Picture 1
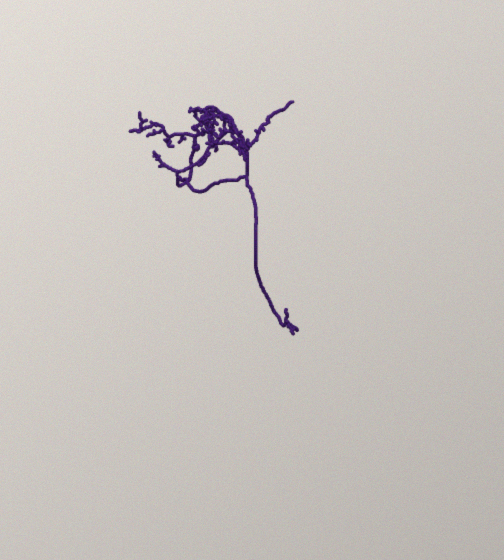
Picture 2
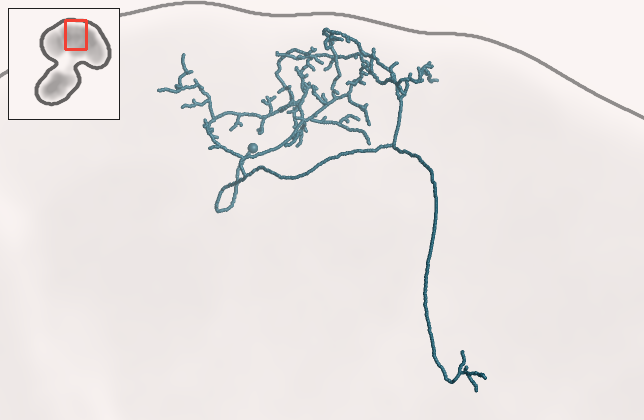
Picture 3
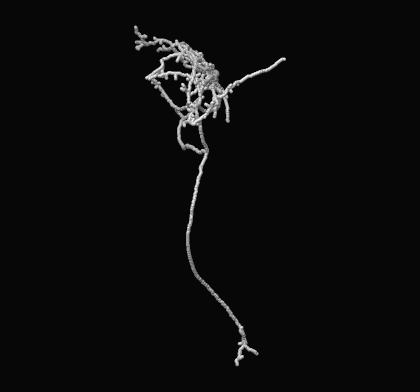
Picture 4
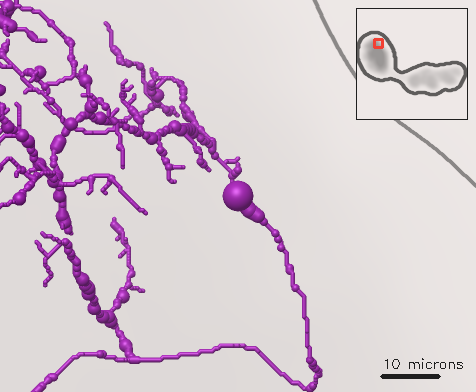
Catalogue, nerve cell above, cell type: SMP700m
